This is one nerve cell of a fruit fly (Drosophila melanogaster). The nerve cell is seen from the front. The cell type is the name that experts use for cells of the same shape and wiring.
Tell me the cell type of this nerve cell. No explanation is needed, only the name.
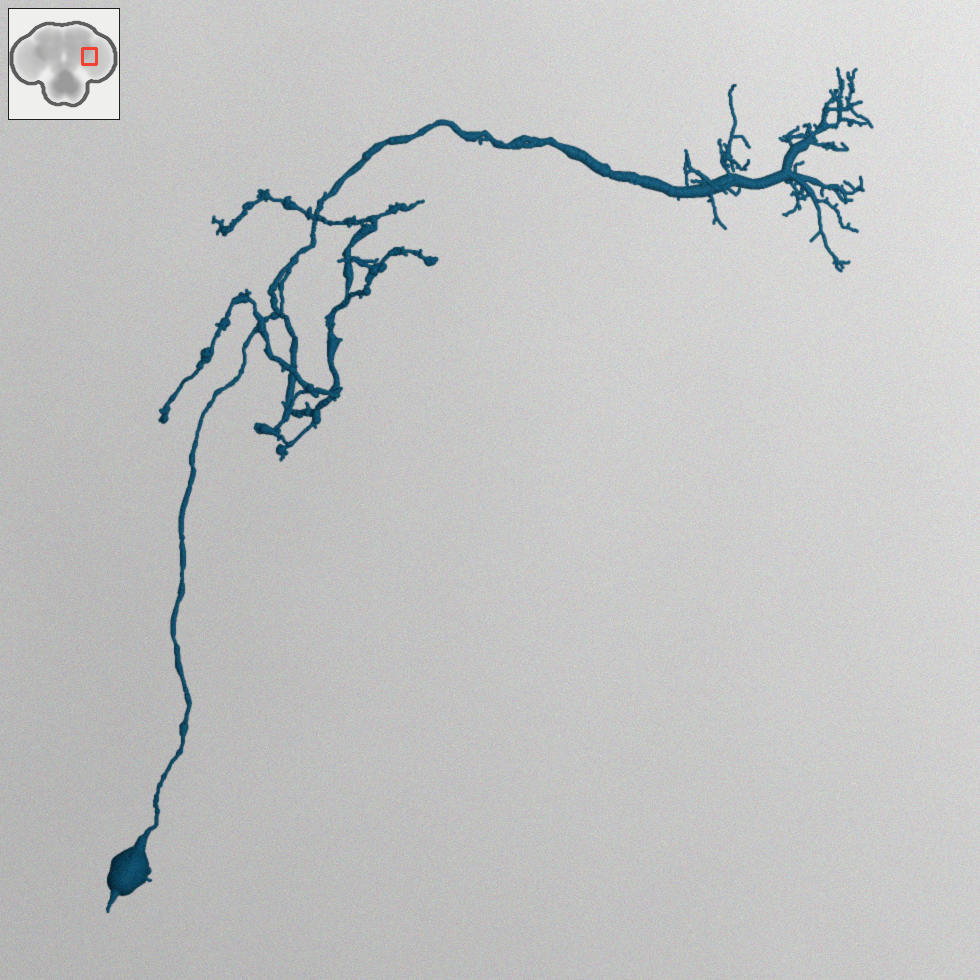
LC12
